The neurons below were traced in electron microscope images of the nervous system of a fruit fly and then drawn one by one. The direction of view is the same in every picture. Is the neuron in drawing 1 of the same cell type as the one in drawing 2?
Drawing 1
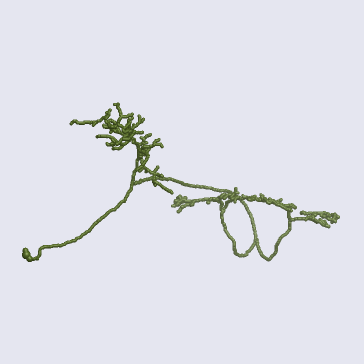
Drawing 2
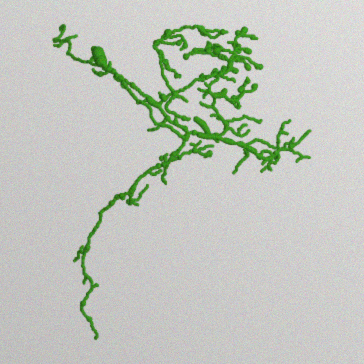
no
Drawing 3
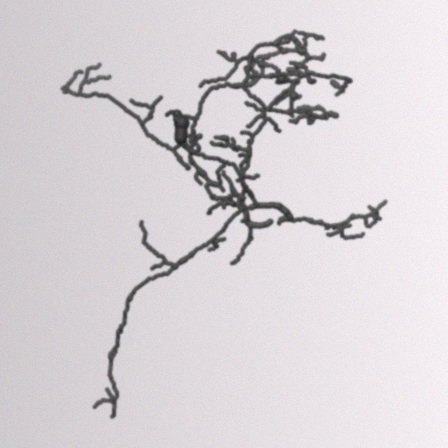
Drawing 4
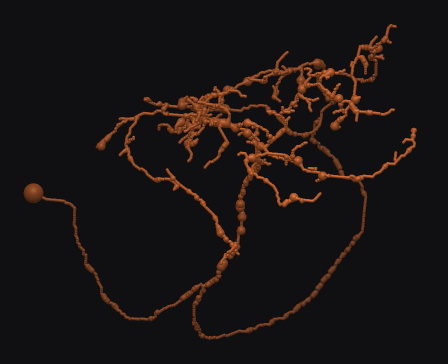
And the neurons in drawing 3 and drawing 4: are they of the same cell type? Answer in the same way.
no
